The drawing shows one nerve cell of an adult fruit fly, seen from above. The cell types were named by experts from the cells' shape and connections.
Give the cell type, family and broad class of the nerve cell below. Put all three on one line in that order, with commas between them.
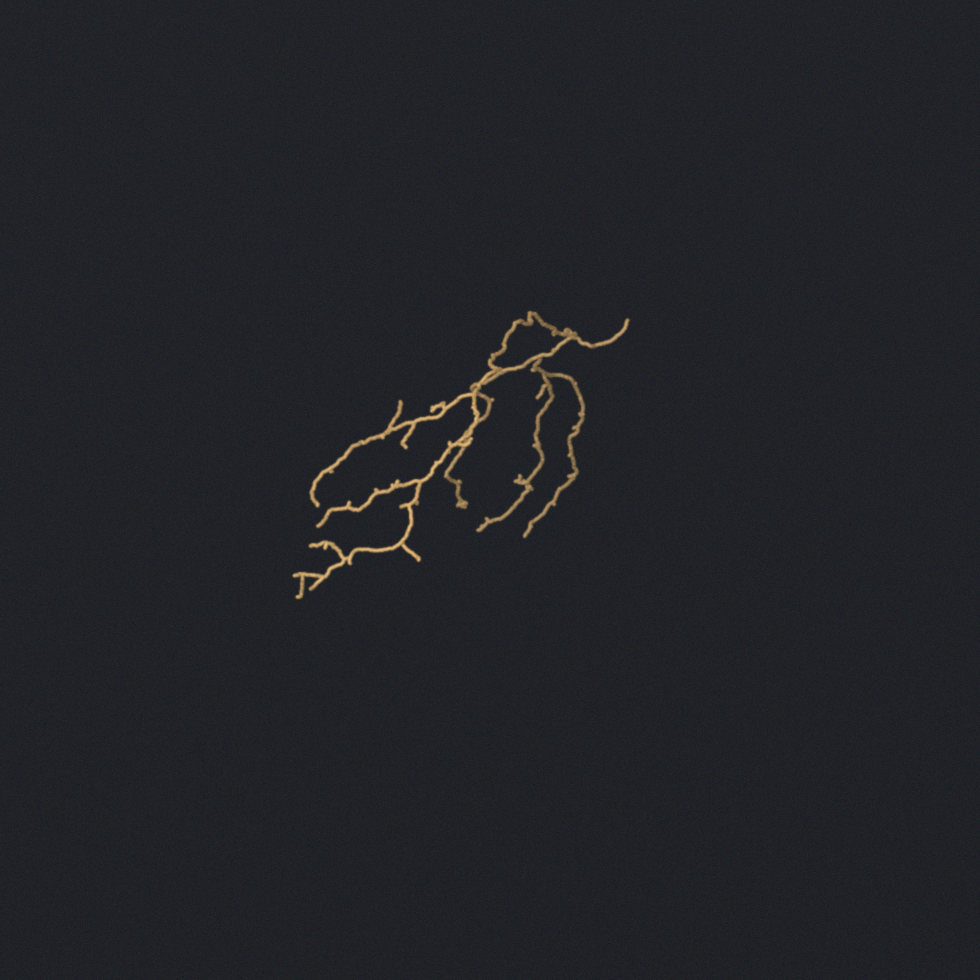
Cm23, Cm, optic-lobe intrinsic neuron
